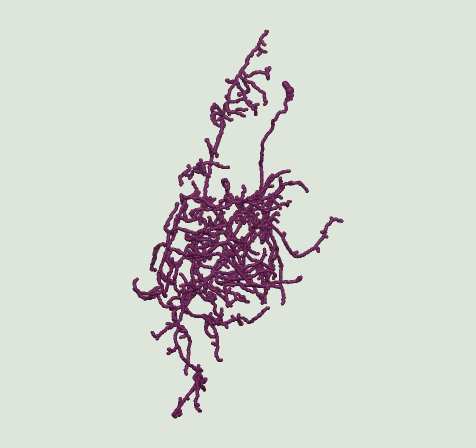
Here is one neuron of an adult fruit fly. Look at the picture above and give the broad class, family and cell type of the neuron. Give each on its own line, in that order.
nerve-cord intrinsic neuron
hemilineage 12A
IN12A024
